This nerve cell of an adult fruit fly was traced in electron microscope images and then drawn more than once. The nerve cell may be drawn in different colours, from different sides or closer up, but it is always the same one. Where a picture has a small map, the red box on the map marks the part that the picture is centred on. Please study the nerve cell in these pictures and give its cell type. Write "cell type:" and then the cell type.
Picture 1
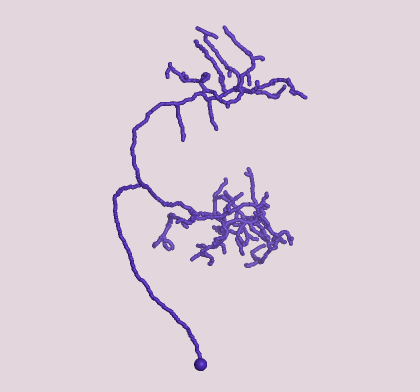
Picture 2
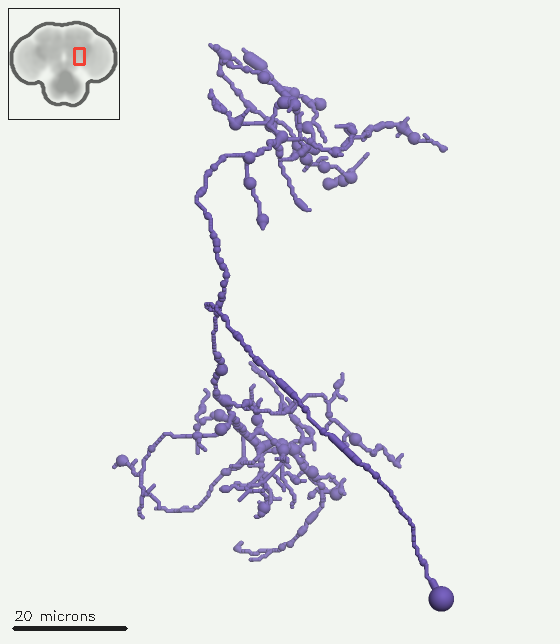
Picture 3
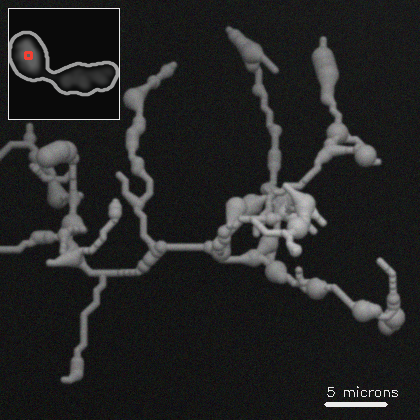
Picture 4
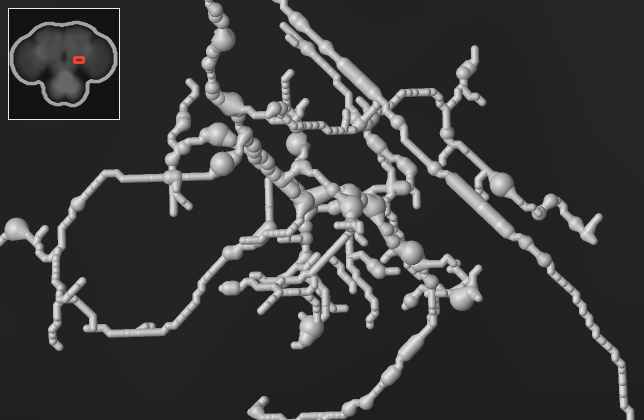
cell type: WED029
